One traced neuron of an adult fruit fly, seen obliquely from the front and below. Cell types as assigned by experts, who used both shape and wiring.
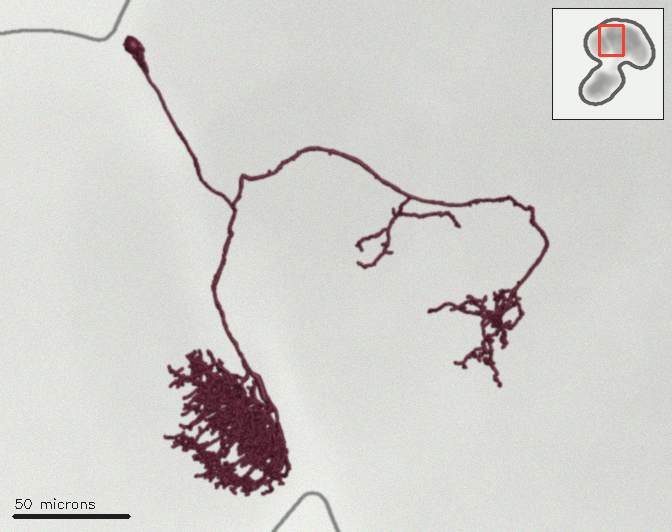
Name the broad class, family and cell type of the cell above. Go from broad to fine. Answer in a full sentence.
A visual projection neuron of hemilineage LHl4_posterior, type LoVP90b.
